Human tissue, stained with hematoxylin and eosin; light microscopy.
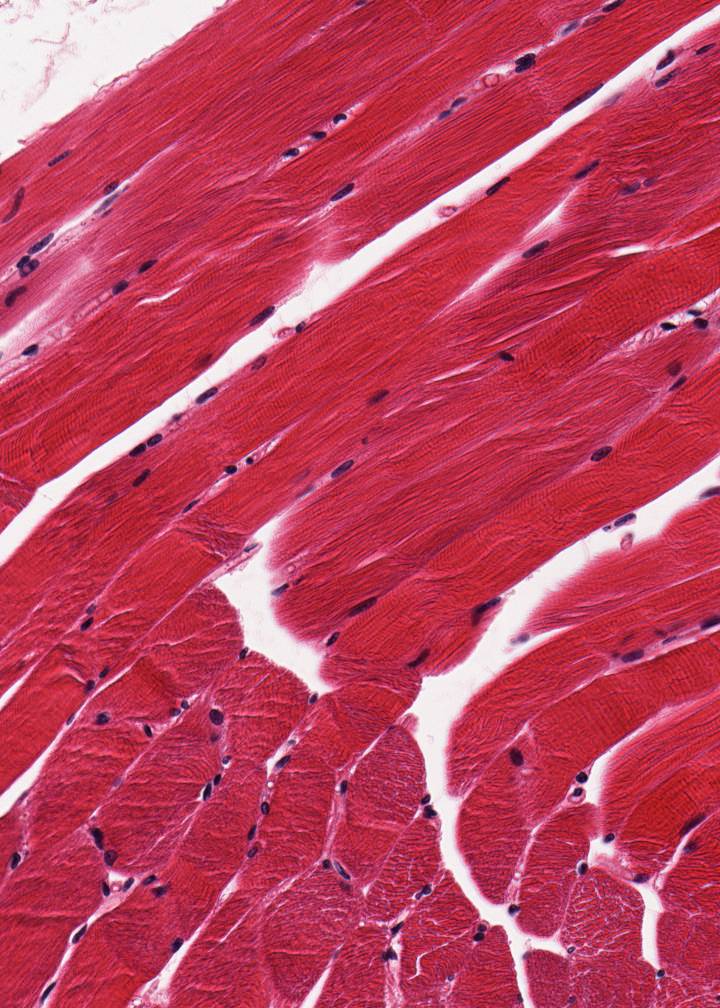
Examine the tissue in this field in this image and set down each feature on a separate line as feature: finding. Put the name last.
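Orientation: upper two-thirds cut lengthwise, fibres running diagonally from lower left to upper right
Striations: fine cross-striations in the lengthwise-cut fibres
Nuclei: dark, flattened, elongated, at the fibre edges
Cytoplasm: deep, even red with eosin
Tissue: skeletal muscle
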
